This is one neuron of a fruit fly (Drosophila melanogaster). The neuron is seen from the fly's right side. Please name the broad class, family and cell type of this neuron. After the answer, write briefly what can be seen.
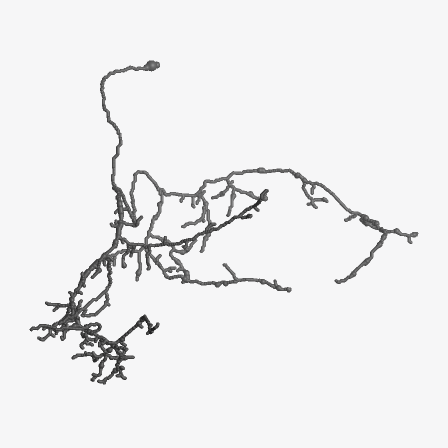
This is a central-brain intrinsic neuron. Its family is hemilineage SMPpd1. It is of cell type SMP358. The picture shows dozens of branch ends. In this view it is about as wide as it is tall.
